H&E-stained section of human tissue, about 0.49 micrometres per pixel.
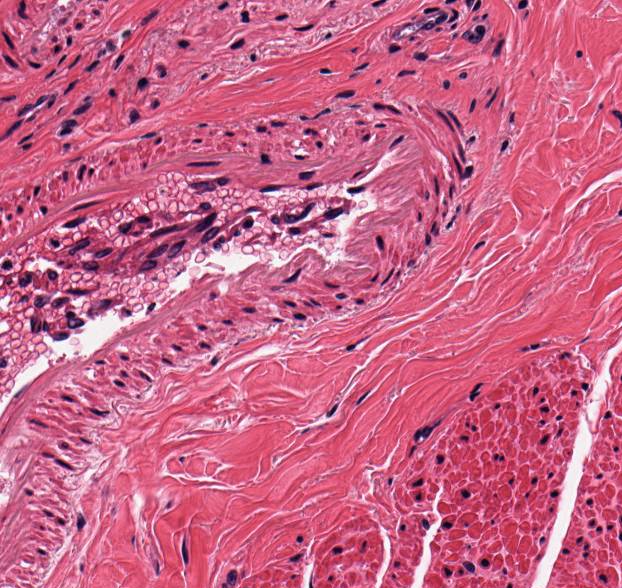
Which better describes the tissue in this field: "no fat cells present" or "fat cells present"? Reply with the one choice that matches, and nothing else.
No fat cells present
